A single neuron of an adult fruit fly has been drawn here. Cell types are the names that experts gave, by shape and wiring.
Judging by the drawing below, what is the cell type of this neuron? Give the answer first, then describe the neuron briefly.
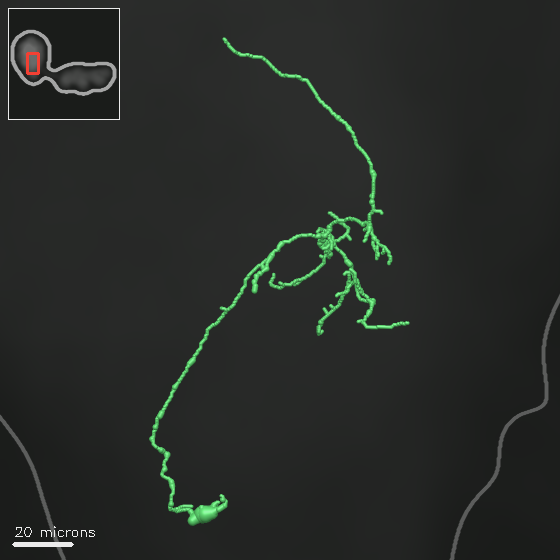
Its cell type is GNG493. This is a central-brain intrinsic neuron. By the scale bar it is about 170 microns tall in this view. As drawn here it is taller than it is wide.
